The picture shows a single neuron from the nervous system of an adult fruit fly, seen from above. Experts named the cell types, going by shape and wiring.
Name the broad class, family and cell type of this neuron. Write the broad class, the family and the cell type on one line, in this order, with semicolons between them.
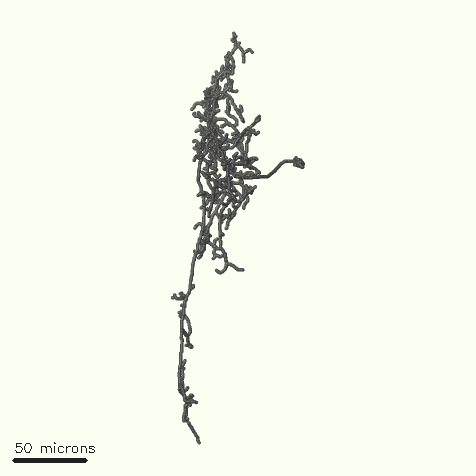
nerve-cord intrinsic neuron; hemilineage 11B; IN11B011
